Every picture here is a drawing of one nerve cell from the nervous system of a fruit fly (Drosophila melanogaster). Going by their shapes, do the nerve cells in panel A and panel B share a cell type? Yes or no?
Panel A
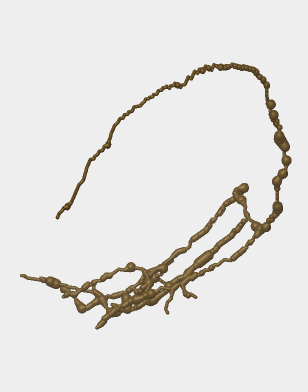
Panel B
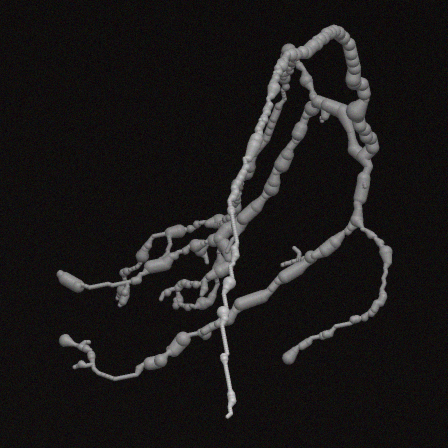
yes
